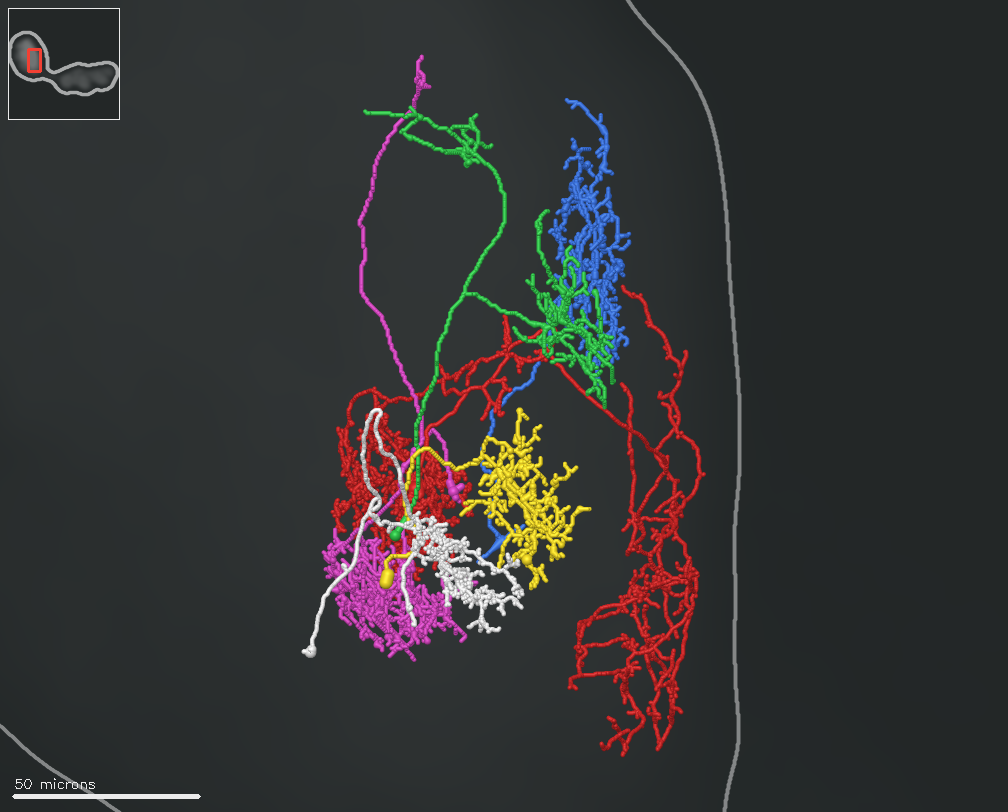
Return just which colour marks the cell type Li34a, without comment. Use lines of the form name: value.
colour: blue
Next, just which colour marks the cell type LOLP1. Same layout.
colour: red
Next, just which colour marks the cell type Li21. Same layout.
colour: white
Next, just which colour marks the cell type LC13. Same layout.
colour: green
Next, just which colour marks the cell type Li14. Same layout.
colour: yellow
